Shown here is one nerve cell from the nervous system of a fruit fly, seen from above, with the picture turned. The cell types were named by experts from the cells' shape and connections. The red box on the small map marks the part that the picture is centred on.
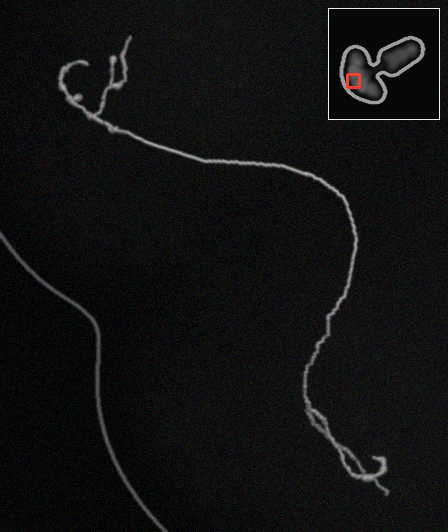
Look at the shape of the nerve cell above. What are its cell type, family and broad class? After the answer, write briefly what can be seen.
The cell type is ORN_VA6. The name of its family is class olfactory. Its broad class is sensory neuron entering the brain. It is in the brain and does not reach the nerve cord. The drawing shows no cell body. It has a dozen or fewer branch ends.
